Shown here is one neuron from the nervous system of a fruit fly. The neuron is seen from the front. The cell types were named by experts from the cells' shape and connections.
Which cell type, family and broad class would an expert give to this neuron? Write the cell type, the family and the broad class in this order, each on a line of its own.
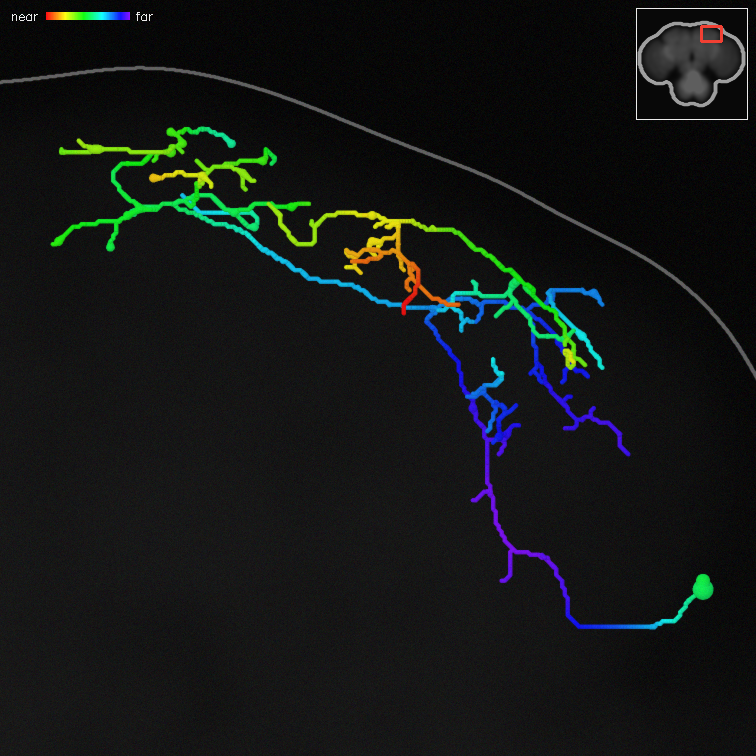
CB2292
hemilineage SLPpl3
central-brain intrinsic neuron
